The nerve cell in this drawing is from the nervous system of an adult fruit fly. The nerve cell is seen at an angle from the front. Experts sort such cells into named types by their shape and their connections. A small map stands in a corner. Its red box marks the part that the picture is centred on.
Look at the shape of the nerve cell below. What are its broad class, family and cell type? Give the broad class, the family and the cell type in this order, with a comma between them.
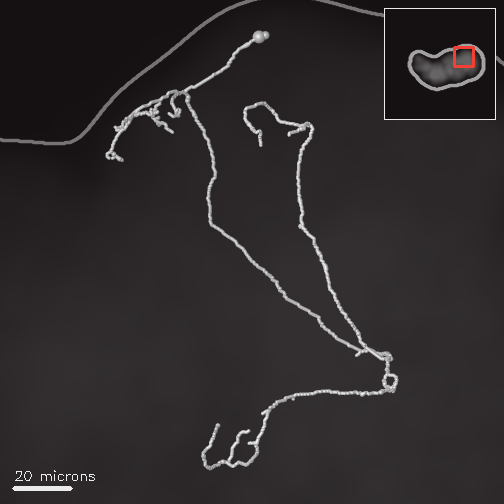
central-brain intrinsic neuron, class Kenyon Cell, KCab-s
